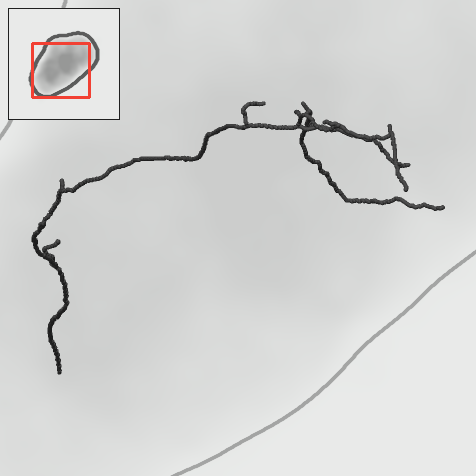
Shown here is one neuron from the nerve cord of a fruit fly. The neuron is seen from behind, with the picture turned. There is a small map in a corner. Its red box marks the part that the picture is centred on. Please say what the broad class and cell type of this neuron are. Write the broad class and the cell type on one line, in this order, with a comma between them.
sensory neuron descending to the nerve cord, LN-DN2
